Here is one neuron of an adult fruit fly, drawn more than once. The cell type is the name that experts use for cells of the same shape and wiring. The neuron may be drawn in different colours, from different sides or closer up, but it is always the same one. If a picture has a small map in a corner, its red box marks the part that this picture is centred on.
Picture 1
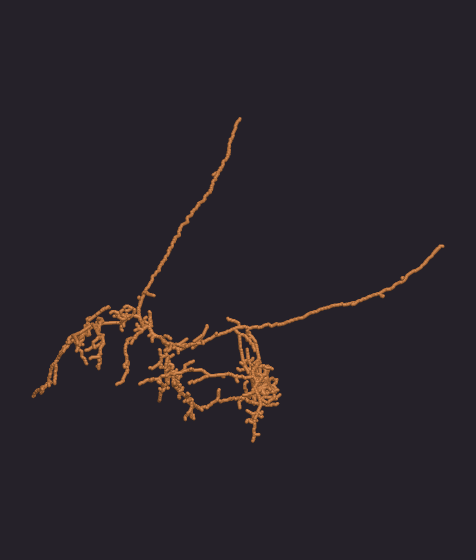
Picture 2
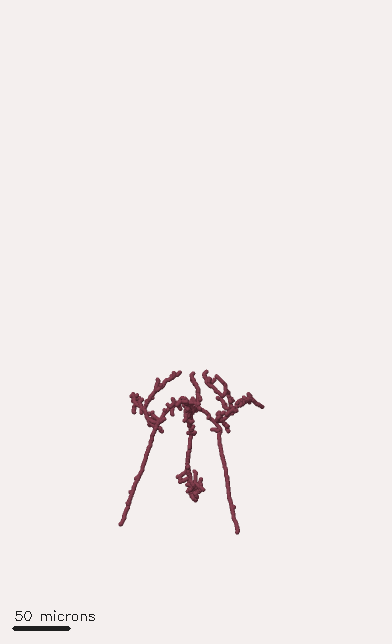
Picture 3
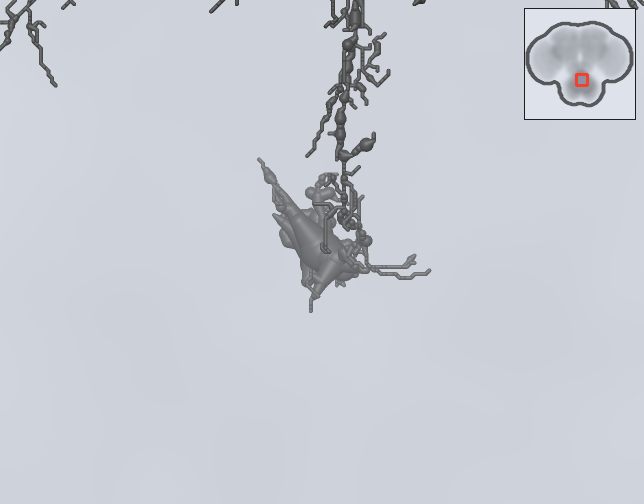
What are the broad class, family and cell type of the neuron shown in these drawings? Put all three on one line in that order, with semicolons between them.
efferent neuron of the nerve cord; hemilineage 00B; EN00B024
